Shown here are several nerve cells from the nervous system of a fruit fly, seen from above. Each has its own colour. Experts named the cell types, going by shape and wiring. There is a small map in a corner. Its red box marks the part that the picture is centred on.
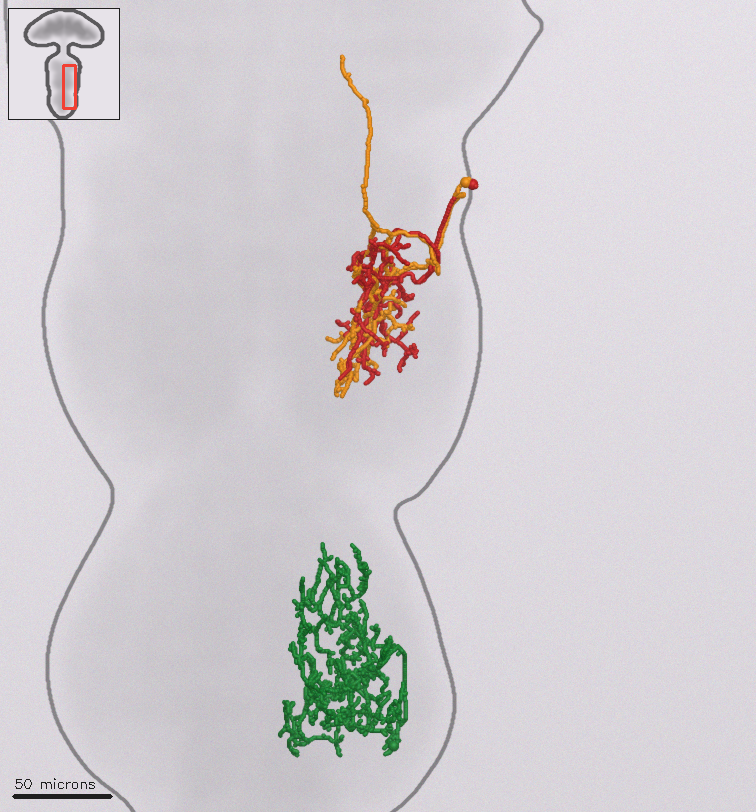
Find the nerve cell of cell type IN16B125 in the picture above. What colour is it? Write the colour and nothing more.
orange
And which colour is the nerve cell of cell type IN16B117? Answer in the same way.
red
